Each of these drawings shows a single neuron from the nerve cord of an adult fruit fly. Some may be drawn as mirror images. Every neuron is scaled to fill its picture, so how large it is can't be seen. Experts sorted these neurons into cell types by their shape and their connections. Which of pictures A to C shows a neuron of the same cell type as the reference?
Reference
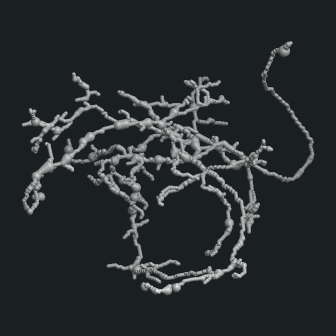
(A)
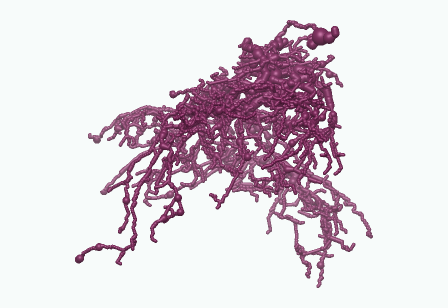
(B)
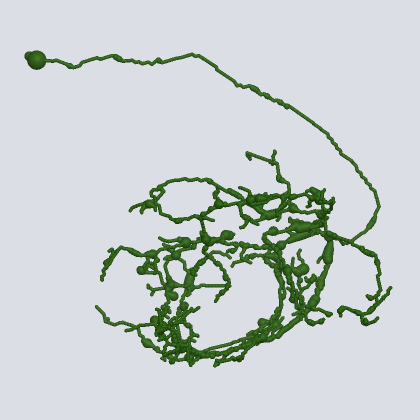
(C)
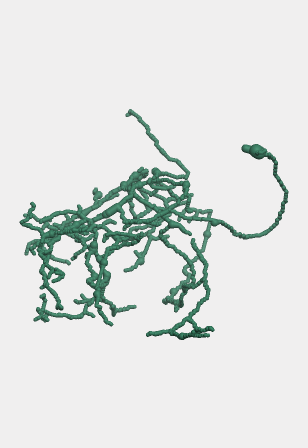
B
